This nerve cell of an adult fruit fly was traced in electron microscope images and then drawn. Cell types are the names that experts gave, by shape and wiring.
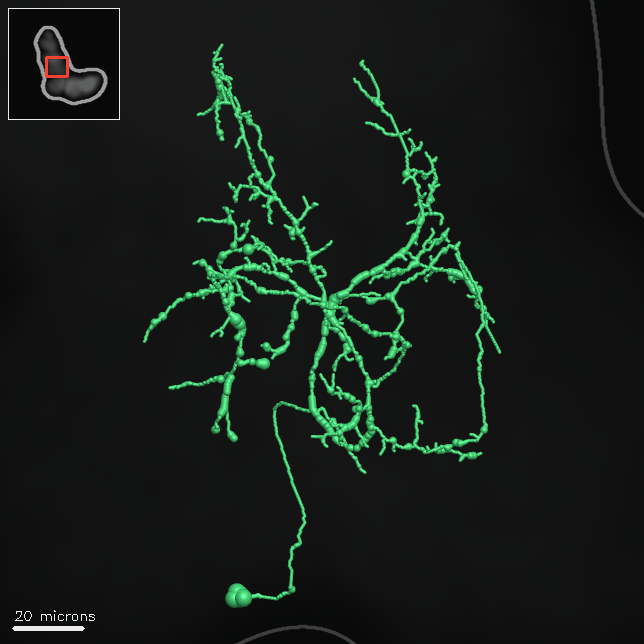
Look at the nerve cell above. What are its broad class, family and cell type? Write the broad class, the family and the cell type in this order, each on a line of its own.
nerve-cord intrinsic neuron
hemilineage 02A
IN02A023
